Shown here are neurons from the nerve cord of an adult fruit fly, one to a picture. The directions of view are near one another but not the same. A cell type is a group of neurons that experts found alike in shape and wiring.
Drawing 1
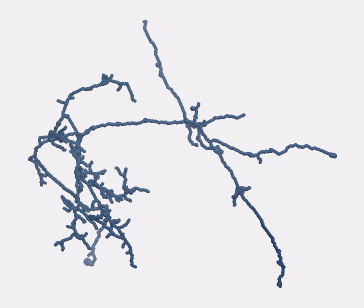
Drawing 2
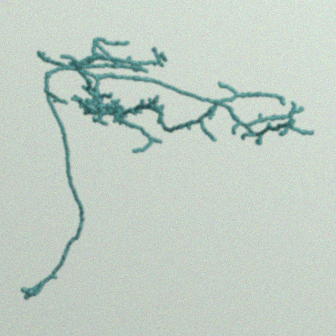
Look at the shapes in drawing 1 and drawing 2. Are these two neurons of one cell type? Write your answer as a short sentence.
They are of the same cell type.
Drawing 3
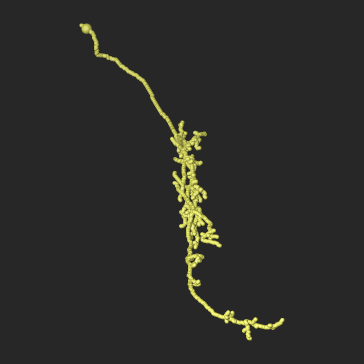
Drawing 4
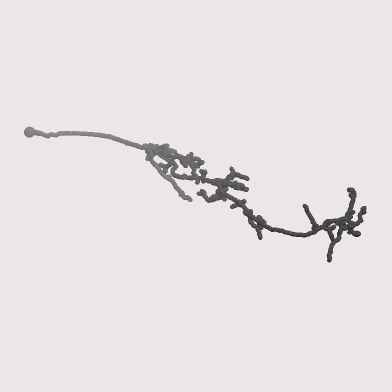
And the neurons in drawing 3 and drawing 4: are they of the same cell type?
They are of the same cell type.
